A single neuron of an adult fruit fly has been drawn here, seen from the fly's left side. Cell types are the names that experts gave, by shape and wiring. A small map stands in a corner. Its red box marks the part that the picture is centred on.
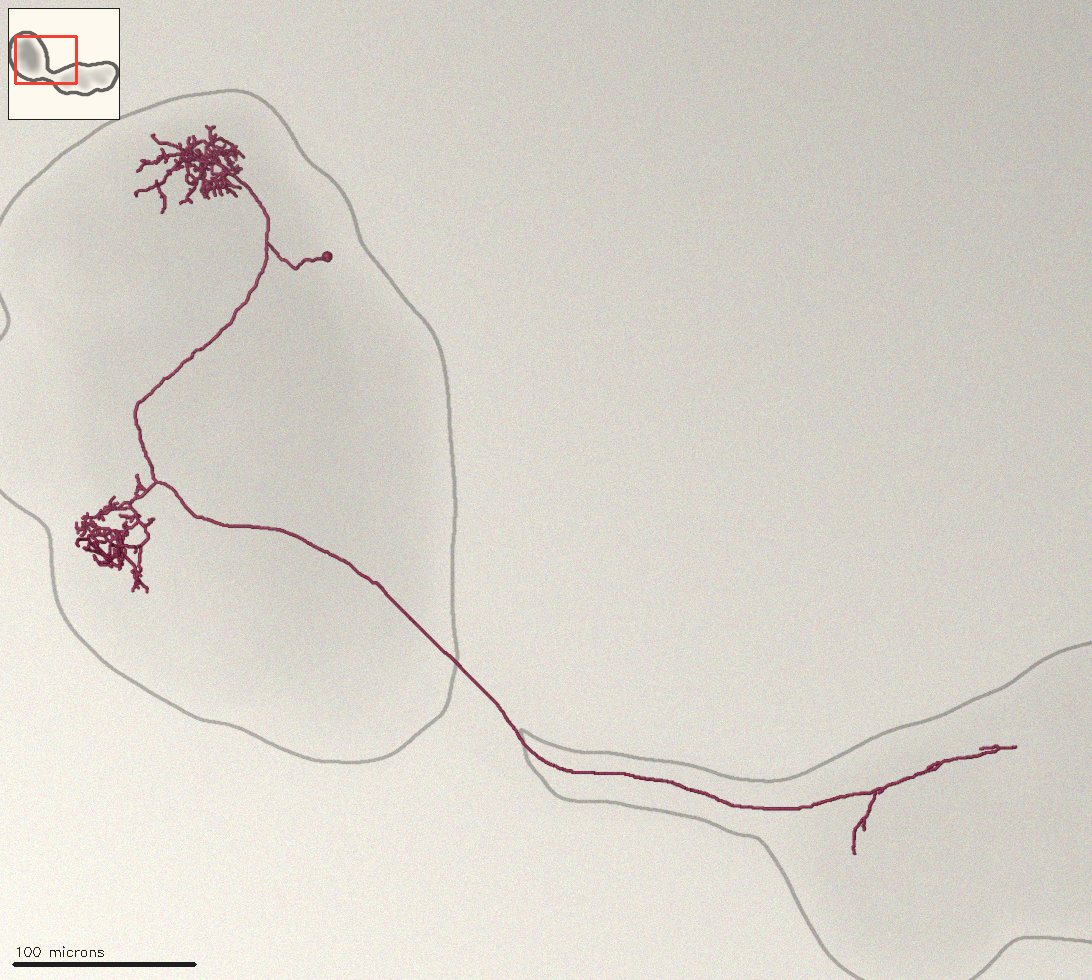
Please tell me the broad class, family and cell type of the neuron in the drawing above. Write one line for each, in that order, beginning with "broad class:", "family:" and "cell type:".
broad class: descending neuron
family: hemilineage DM2_central
cell type: DNpe033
